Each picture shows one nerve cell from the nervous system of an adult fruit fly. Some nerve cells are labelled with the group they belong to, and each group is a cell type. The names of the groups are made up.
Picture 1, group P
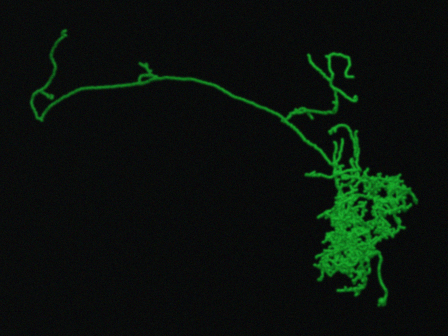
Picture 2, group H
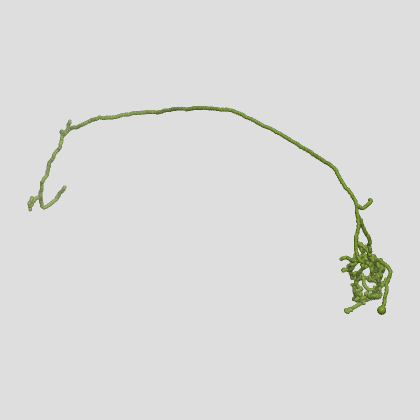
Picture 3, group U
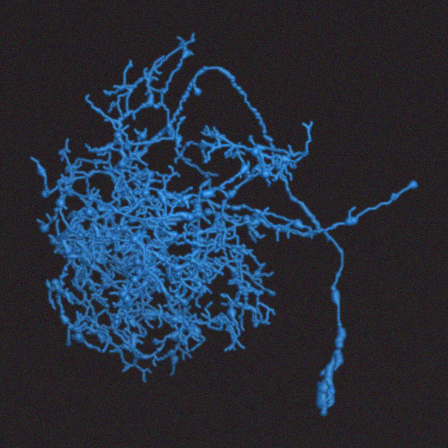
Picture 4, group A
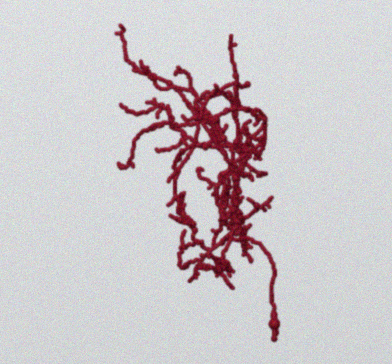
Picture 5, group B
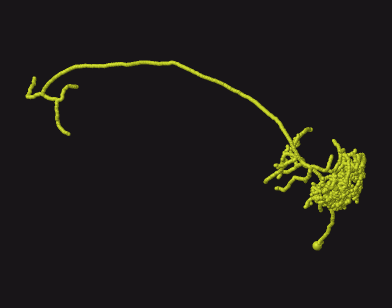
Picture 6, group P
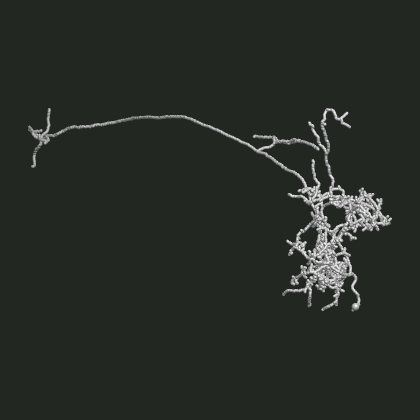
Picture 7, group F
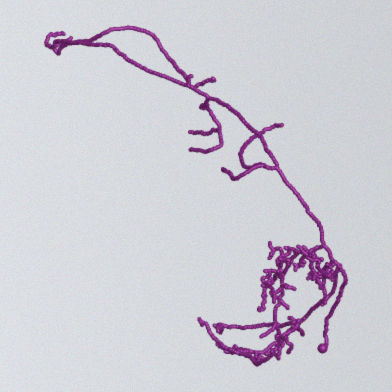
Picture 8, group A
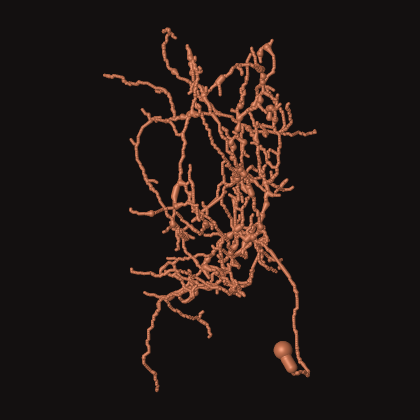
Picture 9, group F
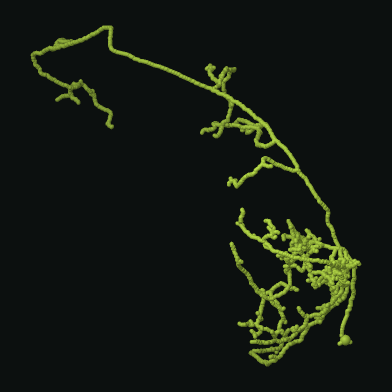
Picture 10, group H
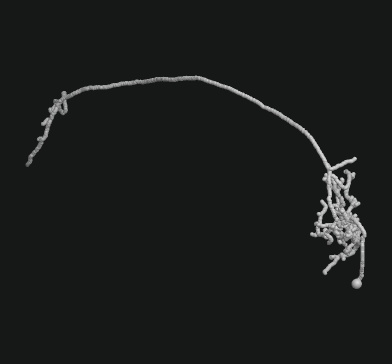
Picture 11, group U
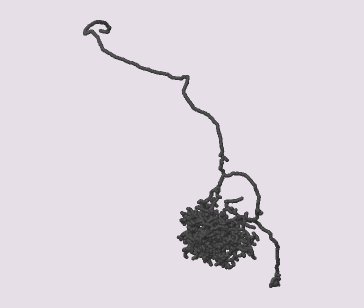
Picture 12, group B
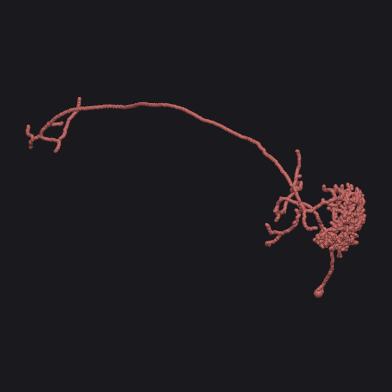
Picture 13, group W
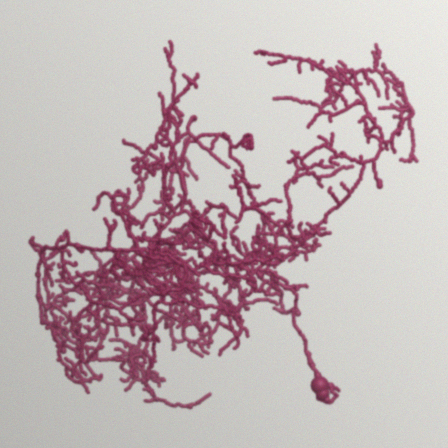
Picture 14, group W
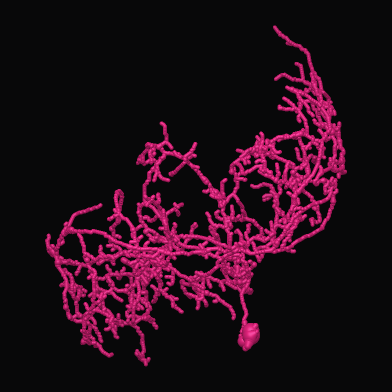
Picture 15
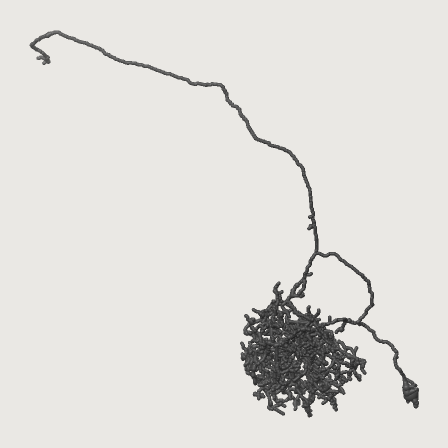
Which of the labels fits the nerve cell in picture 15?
group U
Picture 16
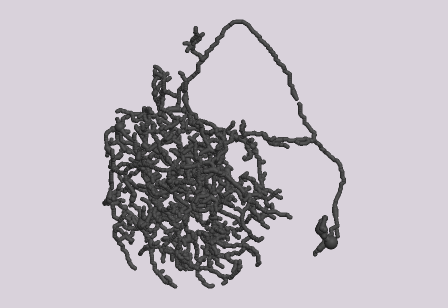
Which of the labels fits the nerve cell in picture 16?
group U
